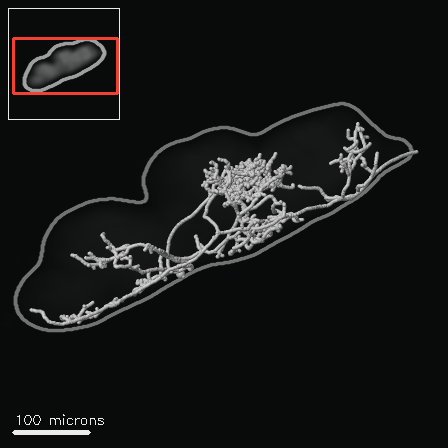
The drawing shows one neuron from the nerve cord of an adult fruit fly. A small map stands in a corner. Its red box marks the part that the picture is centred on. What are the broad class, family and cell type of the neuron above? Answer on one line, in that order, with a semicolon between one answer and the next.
ascending neuron; hemilineage 19B; AN19B001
